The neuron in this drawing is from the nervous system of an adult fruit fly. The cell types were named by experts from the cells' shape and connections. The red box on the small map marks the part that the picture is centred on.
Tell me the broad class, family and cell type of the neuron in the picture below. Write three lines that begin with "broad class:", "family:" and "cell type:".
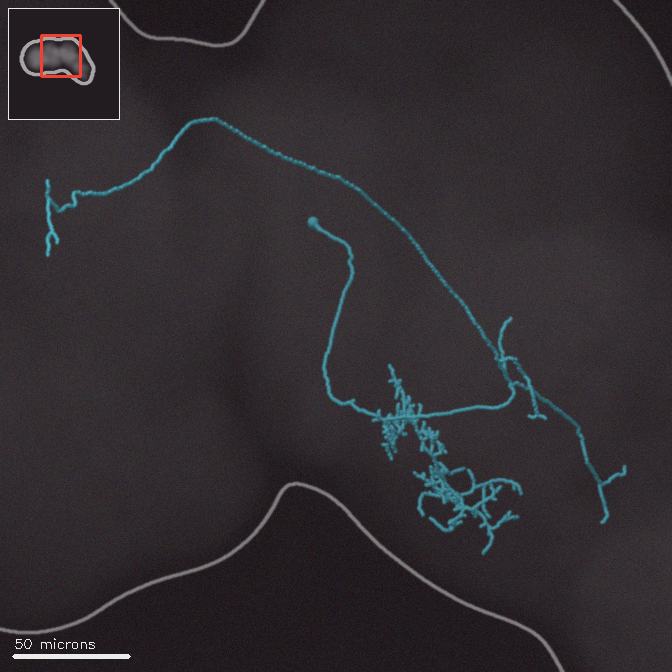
broad class: ascending neuron
family: hemilineage 06A
cell type: AN06A092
